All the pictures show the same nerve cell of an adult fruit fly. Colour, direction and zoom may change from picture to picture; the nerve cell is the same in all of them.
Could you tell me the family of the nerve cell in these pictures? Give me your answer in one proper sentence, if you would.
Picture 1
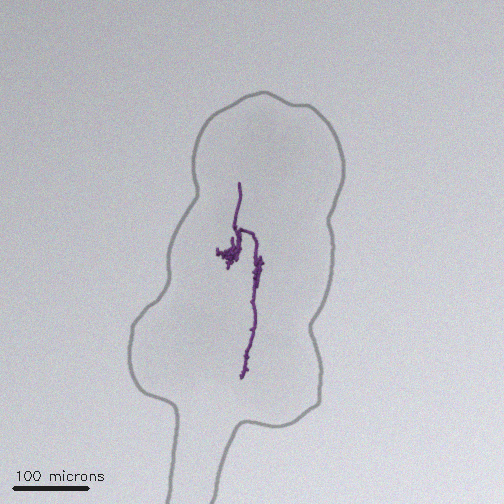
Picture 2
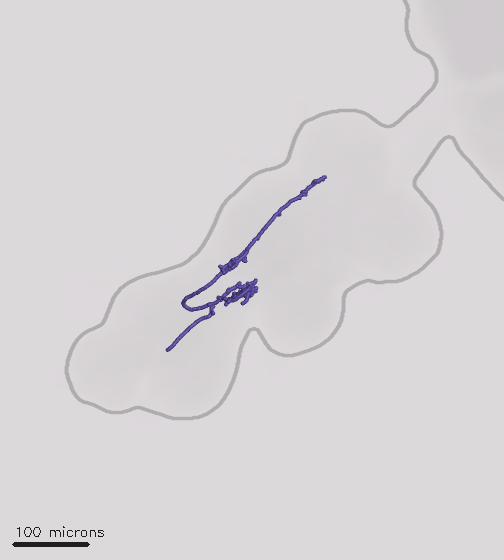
This nerve cell is within the family hemilineage 06A.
